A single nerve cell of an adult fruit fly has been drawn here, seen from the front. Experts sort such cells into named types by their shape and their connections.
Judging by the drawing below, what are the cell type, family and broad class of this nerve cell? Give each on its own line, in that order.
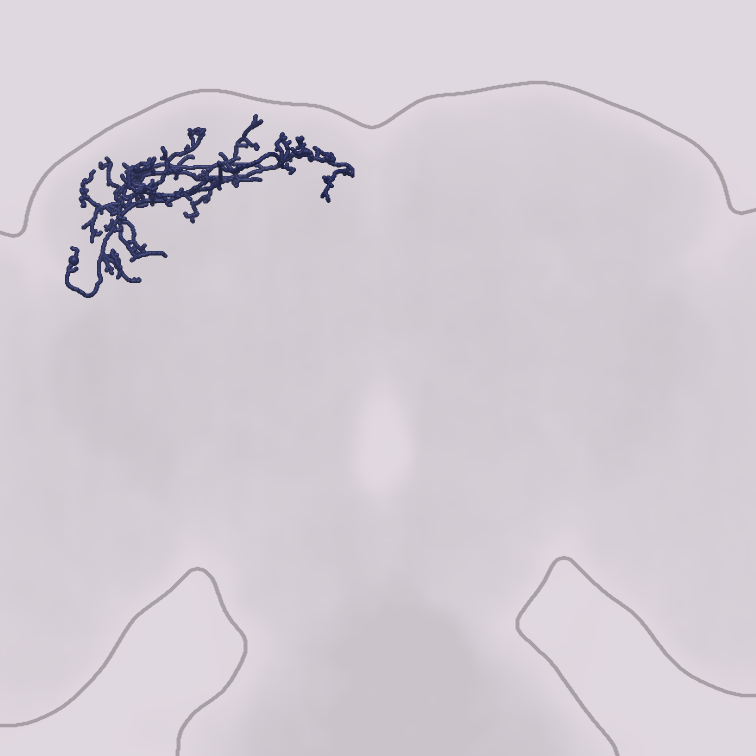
SLP099
hemilineage SLPal5
central-brain intrinsic neuron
